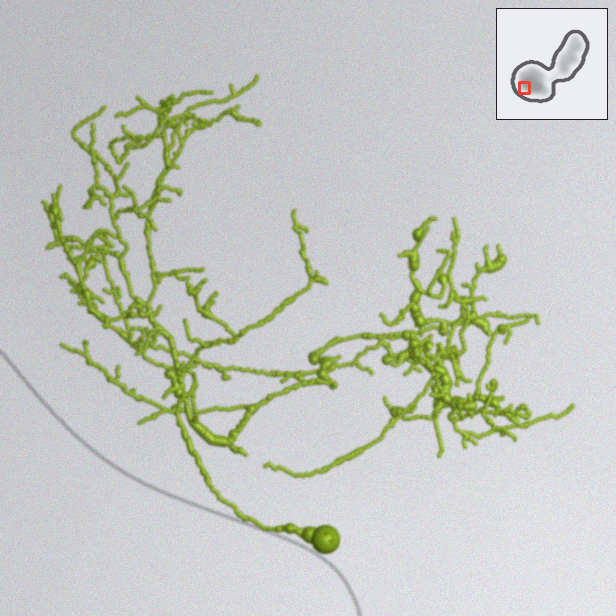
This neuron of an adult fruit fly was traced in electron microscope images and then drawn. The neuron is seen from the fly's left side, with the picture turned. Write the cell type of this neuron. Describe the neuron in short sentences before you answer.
Its cell body lies at the bottom of the picture. In this view it is about as wide as it is tall. It is a central-brain intrinsic neuron. Its cell type is CRE043_d.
